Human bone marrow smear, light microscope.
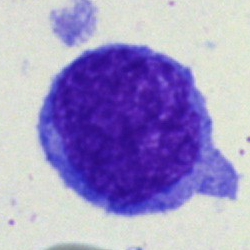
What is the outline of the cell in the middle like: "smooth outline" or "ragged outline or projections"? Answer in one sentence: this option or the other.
The cell is bounded by a rough outline.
